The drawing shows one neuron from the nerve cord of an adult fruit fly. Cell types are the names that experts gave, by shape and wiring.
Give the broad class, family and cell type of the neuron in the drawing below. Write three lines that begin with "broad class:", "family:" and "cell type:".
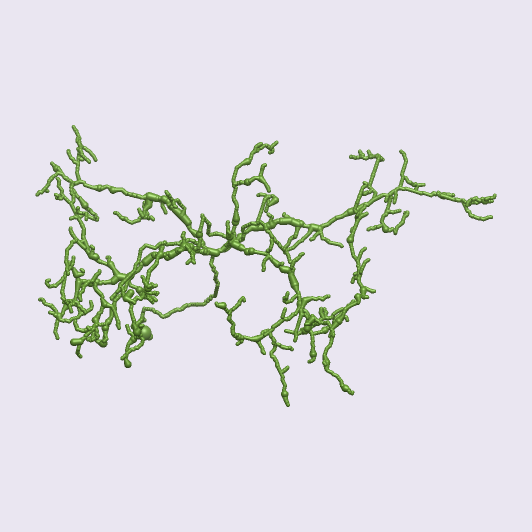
broad class: nerve-cord intrinsic neuron
family: hemilineage 00A
cell type: IN00A061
